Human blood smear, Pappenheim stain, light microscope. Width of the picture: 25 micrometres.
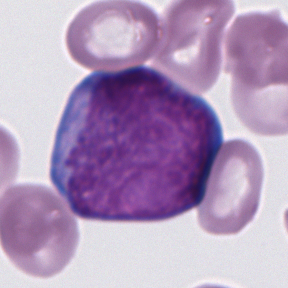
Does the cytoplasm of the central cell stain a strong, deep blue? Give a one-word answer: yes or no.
Yes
